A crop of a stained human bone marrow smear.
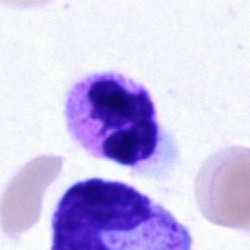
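Segmented neutrophil at the centre of a stained bone marrow smear. Its outline is roughly round, and its nucleus lies toward the right side. No nucleoli can be seen in that nucleus. Fine pinkish granules are present in the cytoplasm.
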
